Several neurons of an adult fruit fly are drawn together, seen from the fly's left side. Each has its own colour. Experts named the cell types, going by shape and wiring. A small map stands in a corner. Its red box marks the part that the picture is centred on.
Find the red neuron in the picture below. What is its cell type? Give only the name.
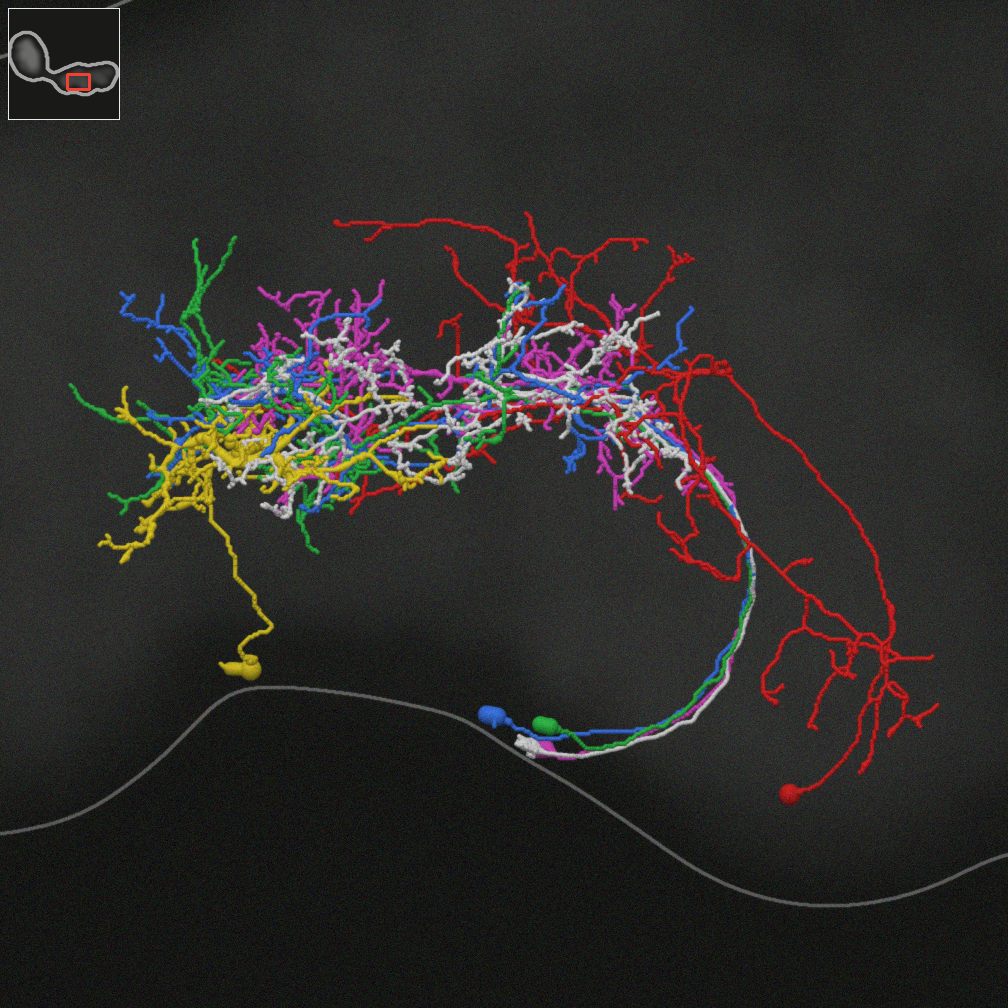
IN12B063_c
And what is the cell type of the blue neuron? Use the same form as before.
IN05B089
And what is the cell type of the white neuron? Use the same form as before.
IN05B088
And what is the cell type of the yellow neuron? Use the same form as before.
IN00A060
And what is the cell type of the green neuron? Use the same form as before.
IN05B092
